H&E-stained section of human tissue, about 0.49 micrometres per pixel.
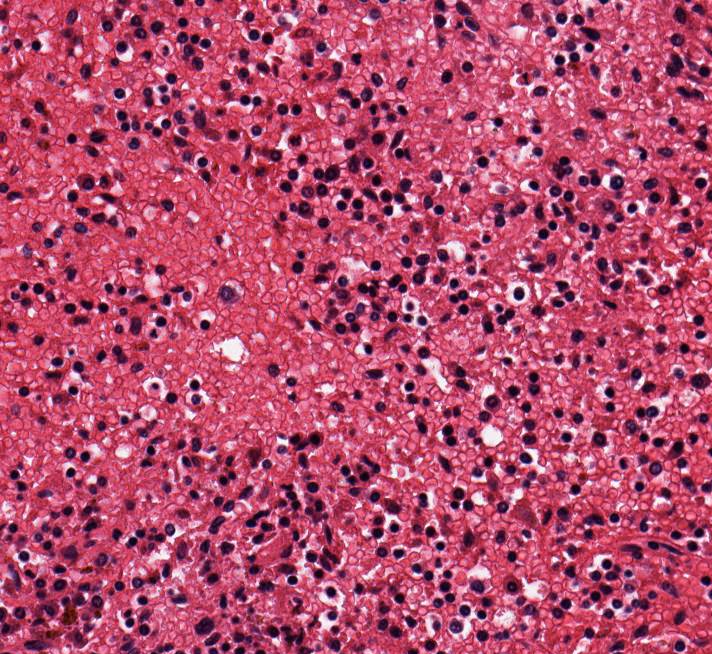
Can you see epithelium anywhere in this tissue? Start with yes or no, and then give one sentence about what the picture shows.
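No. No epithelium, glands or fat cells are seen anywhere in the field.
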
